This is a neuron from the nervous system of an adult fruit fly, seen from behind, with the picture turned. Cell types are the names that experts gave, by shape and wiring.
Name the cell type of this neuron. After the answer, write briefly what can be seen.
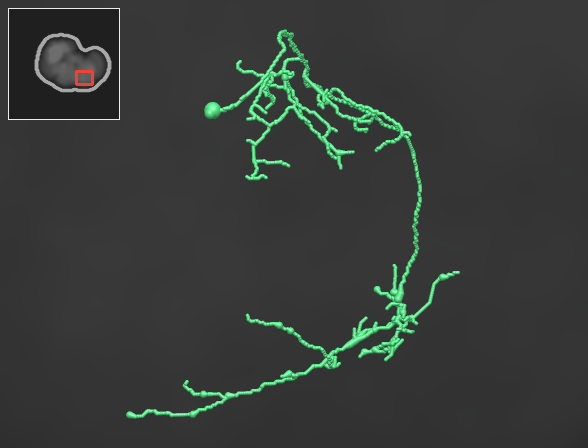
The cell type is SIP089. It is a central-brain intrinsic neuron. Dozens of branch ends can be seen. As drawn here it is about as wide as it is tall.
